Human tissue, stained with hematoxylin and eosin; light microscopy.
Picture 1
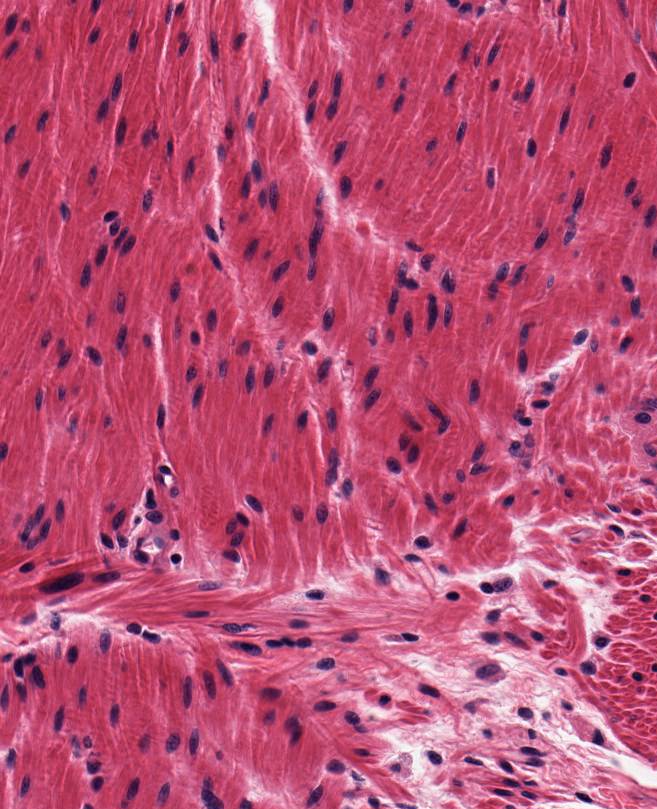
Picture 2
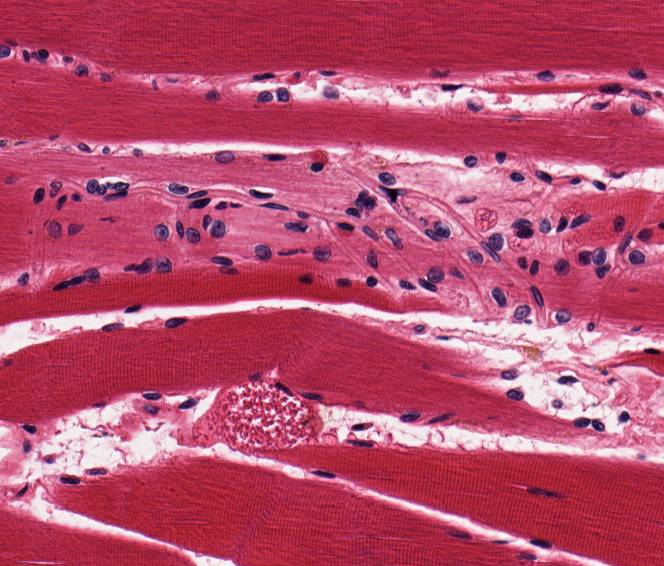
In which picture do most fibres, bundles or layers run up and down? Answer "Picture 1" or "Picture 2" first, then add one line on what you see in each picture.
Picture 1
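In picture 1: In the upper and middle parts of the field the muscle cells run mostly from top to bottom, while a band across the lower part runs roughly horizontally.
In picture 2: Long parallel muscle fibres run roughly horizontally across the whole field.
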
